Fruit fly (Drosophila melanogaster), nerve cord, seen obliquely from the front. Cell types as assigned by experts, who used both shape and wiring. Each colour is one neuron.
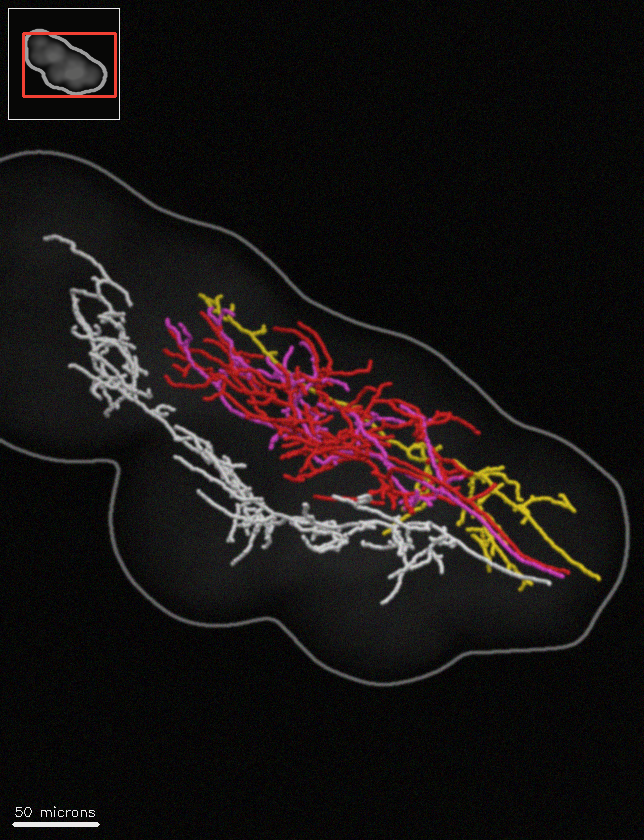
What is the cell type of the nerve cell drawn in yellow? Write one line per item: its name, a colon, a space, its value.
cell type: DNpe002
